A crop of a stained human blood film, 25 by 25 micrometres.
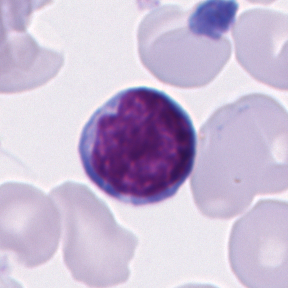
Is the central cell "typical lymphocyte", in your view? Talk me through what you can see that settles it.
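Chromatin dark purple and coarsely clumped; no nucleoli visible.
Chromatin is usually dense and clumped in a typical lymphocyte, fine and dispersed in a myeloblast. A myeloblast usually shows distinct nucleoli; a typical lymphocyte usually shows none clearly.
Both points favour typical lymphocyte over myeloblast: typical lymphocyte fits. Nucleus fills about 80% of the cell's area, a finding that fits both.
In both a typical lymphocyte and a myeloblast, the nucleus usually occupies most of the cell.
Cytoplasm blue, in keeping with typical lymphocyte.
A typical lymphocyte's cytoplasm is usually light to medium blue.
Also: smooth round outline, about 10 micrometres across; round nucleus with a small upper-left notch; no granules.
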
